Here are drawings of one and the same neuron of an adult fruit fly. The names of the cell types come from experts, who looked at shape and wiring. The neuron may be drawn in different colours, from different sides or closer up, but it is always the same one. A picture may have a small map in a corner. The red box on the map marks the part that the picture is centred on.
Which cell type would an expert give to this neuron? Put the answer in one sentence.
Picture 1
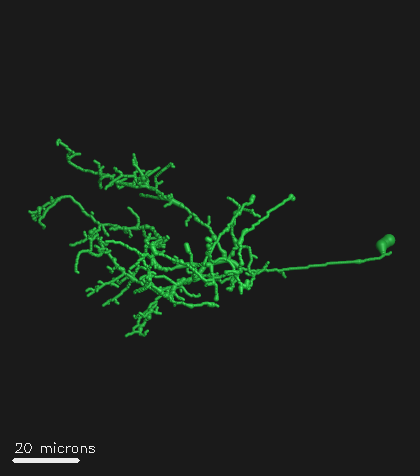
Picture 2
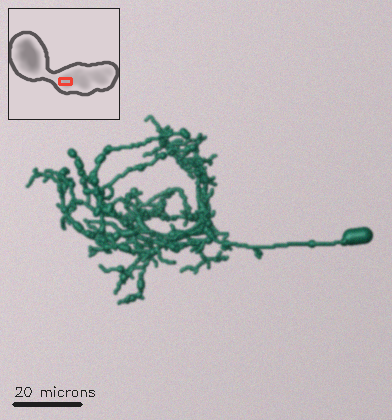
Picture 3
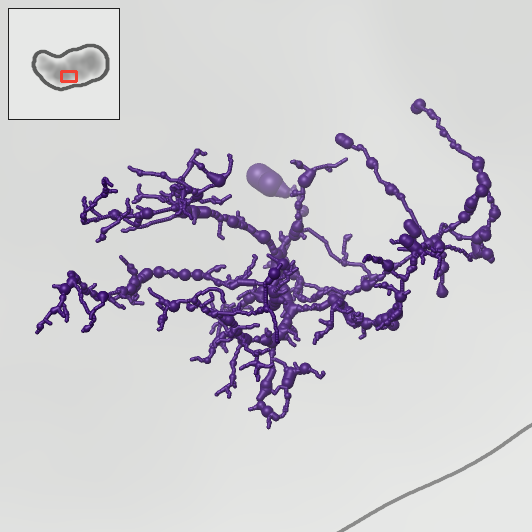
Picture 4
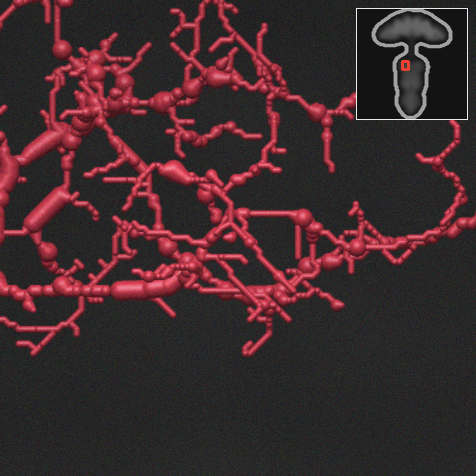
The cell type is IN20A.22A036.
